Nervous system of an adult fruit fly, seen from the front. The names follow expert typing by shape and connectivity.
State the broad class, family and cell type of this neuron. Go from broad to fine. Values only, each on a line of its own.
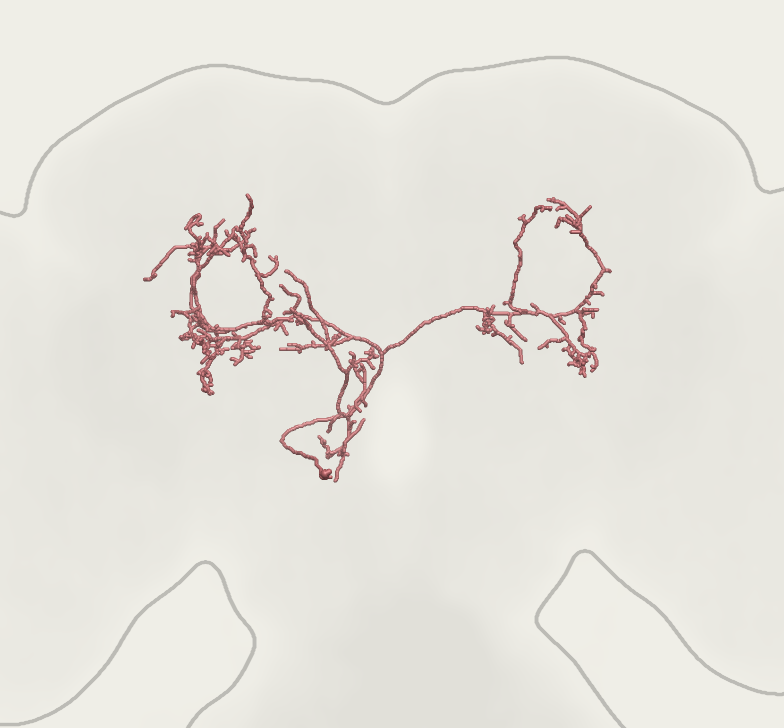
central-brain intrinsic neuron
hemilineage PSa1
VES022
